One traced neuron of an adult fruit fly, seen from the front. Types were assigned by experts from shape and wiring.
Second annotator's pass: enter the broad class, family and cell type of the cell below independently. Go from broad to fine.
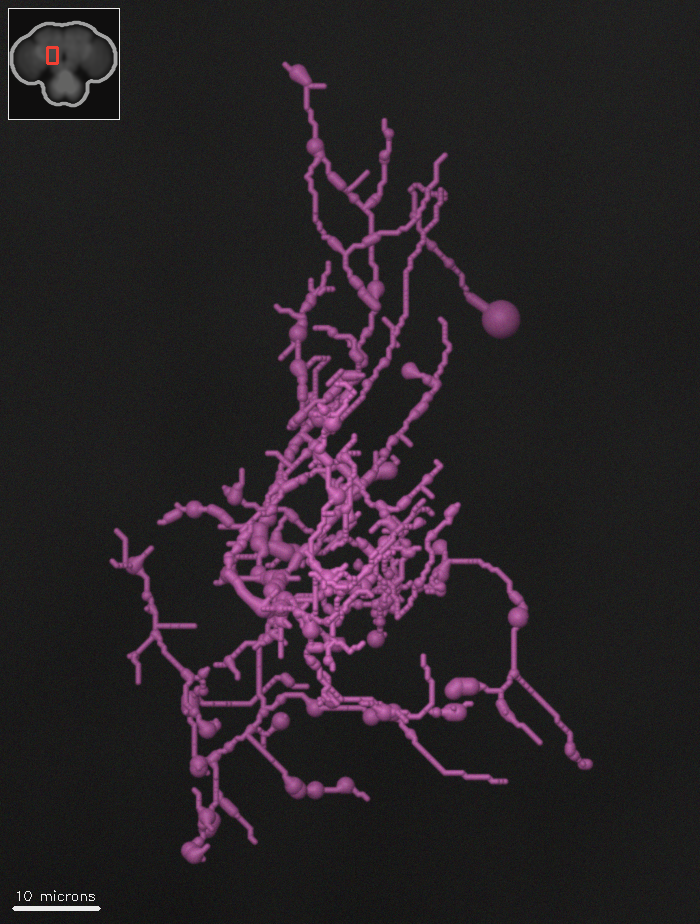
central-brain intrinsic neuron; hemilineage DM5_ventral; WED151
